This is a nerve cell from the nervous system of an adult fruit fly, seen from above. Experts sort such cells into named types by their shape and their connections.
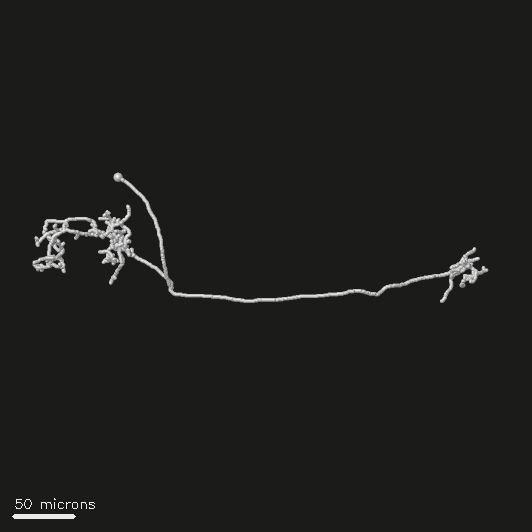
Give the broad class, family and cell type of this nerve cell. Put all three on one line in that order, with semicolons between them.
central-brain intrinsic neuron; hemilineage VLPa2; CB4168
